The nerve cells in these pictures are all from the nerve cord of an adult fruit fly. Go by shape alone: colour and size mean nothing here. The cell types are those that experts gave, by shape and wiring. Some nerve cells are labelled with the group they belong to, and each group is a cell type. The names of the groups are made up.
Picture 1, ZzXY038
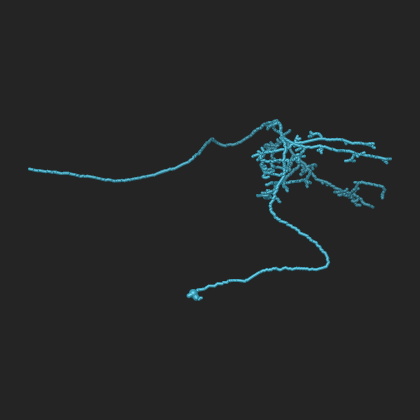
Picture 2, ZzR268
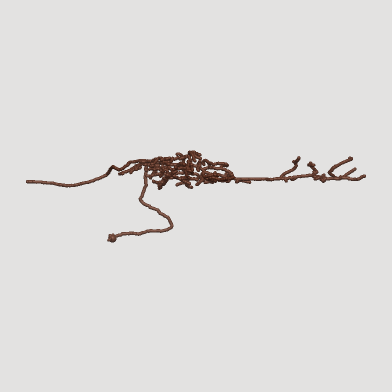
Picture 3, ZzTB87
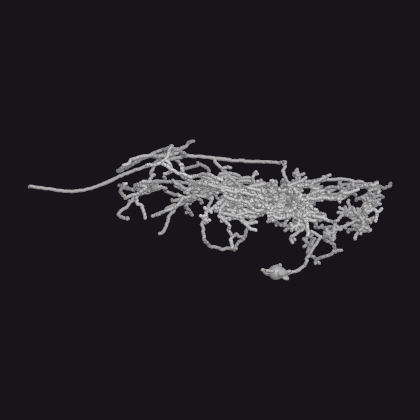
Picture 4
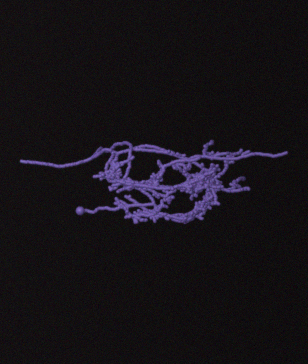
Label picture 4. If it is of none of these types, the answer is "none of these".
none of these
